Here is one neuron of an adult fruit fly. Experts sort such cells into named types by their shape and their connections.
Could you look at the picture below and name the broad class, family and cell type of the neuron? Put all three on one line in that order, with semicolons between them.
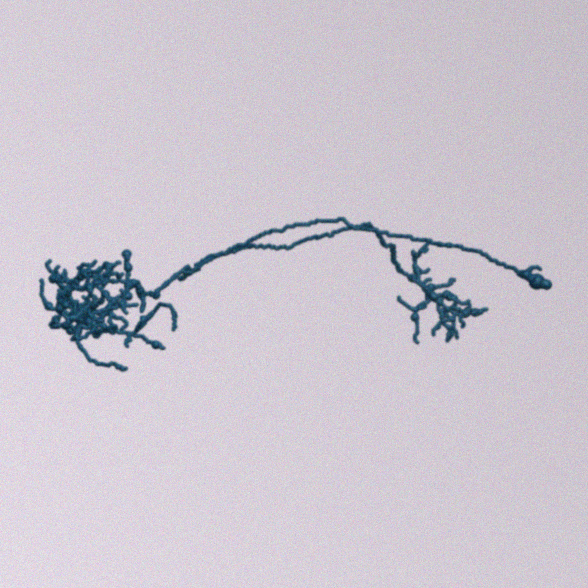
central-brain intrinsic neuron; hemilineage VLPa2; CB0744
